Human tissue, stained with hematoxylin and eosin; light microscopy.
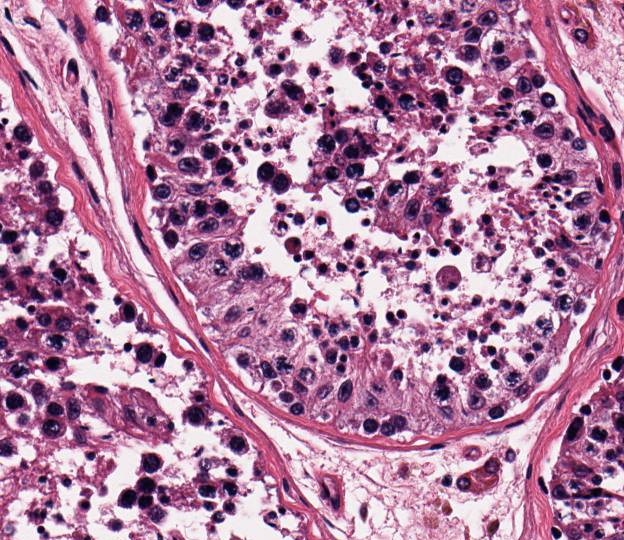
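Testis. Notice first that each tubule is bounded by concentric bands of pink fibrous tissue with flattened, elongated nuclei. Throughout the central tubule you'll find many large round cells with dark, coarsely clumped nuclear chromatin, and loose among them numerous small cells with dense, round, very dark nuclei. Along the lower inner part of that tubule, against the wall, sit cells with pale pink fibrillary cytoplasm and oval pale nuclei.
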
